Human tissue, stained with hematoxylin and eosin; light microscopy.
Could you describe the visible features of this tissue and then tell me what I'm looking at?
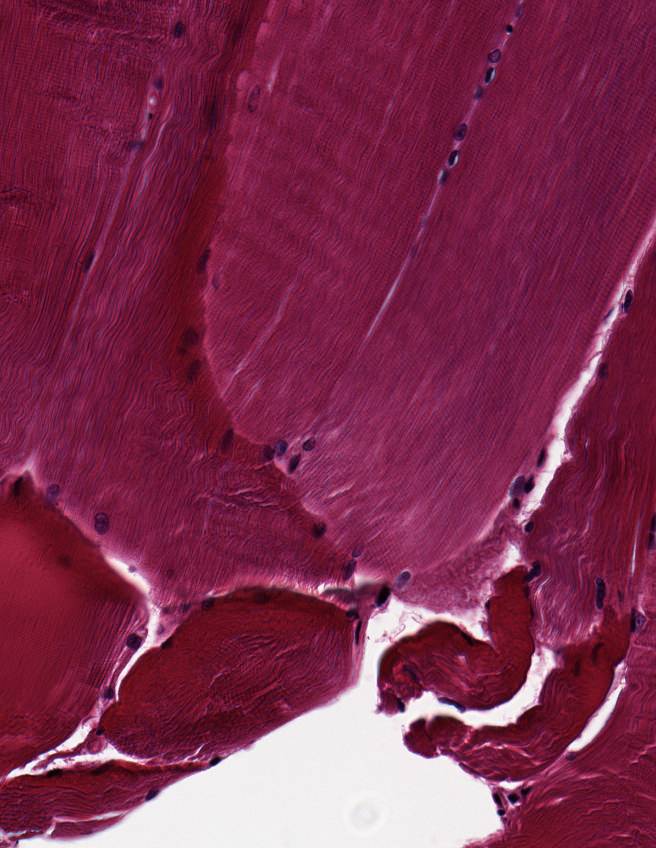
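Small, dark, oval nuclei sit at the edges of the fibres, not in their centres. The fibre cytoplasm is a deep pinkish-red throughout. Between the fibres, connective tissue is scant, forming only thin lines with a few nuclei. No fat cells appear anywhere in the field. Tissue: skeletal muscle.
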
